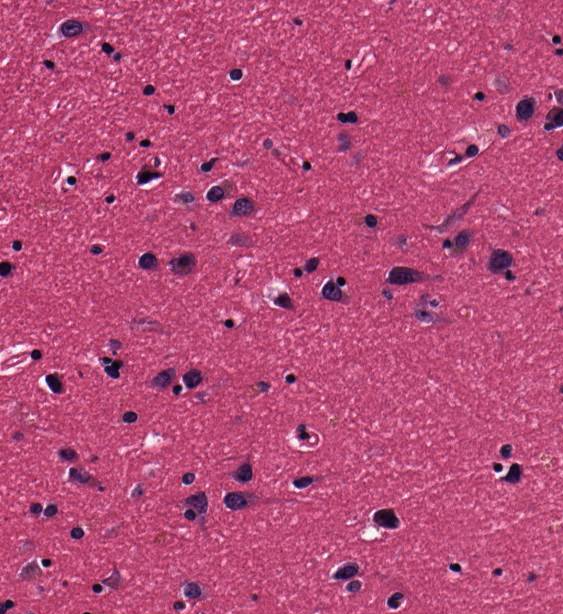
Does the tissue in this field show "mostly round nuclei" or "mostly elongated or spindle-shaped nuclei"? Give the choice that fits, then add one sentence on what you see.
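Mostly round nuclei. Numerous small, round, dark-staining nuclei with little or no visible cytoplasm are scattered among the neurons.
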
